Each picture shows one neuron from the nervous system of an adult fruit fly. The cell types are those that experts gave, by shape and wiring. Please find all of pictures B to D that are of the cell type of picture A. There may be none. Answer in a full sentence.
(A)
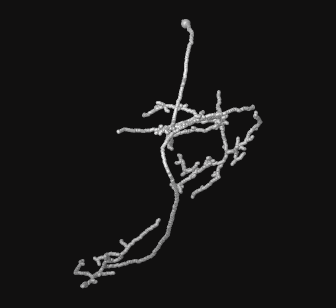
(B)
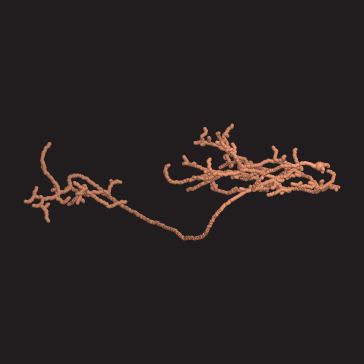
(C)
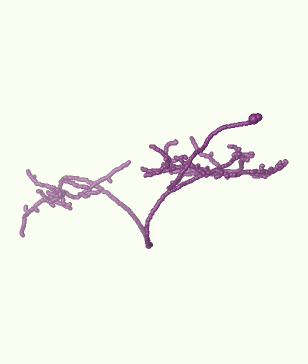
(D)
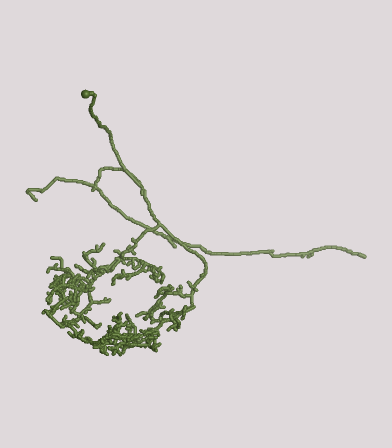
Picture B and picture C are of the same cell type.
